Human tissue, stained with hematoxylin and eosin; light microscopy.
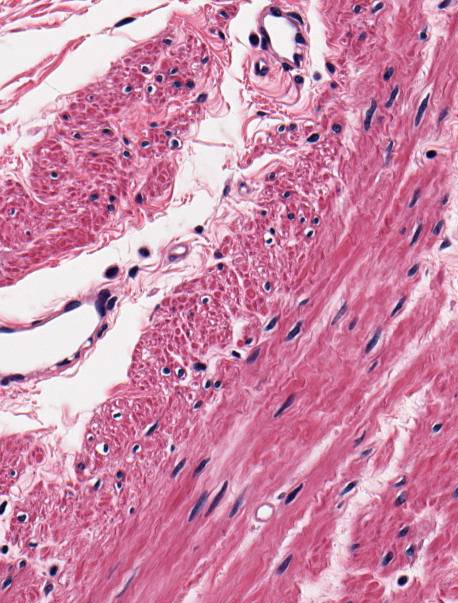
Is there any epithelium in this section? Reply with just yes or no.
No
